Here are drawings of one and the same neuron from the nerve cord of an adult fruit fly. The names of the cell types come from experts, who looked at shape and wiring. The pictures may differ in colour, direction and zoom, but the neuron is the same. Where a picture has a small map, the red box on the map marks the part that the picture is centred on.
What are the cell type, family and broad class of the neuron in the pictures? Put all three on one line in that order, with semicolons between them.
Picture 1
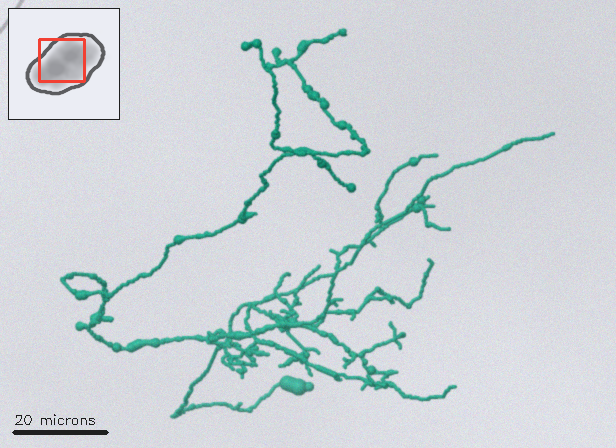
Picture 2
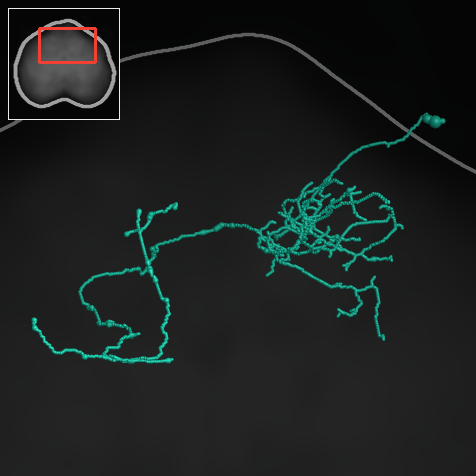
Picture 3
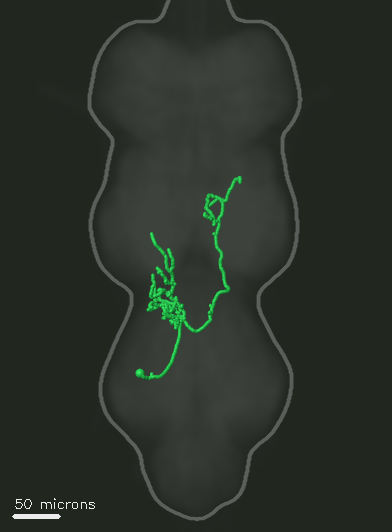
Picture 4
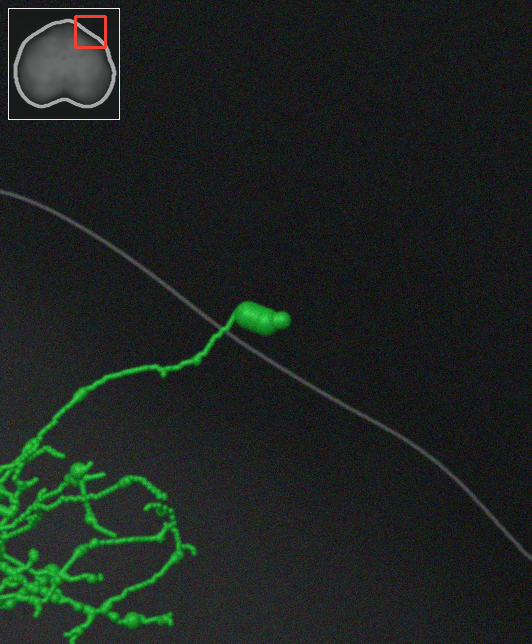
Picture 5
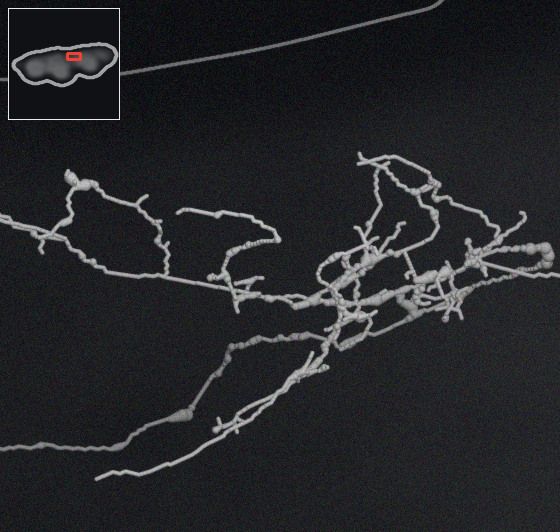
IN07B093; hemilineage 07B; nerve-cord intrinsic neuron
